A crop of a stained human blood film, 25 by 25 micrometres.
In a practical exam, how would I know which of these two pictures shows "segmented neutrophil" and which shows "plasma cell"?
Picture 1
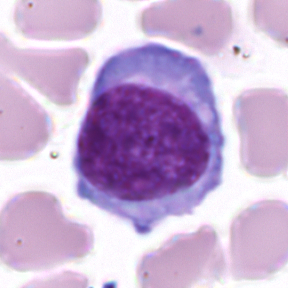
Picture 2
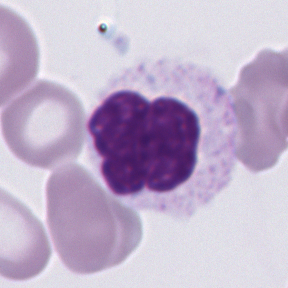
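The plasma cell is in picture 1, and the segmented neutrophil is in picture 2. The plasma cell has an irregular, somewhat angular outline, with a small blunt tag of cytoplasm projecting from its bottom edge; the segmented neutrophil is roughly round in outline. The plasma cell measures about 17 by 13 micrometres, and its nucleus, about 11 micrometres across, fills about 60% of the cell's area. That nucleus is round to oval, without indentation or lobes.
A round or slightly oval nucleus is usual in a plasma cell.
No distinct granules are present in the plasma cell's cytoplasm. In the segmented neutrophil, the chromatin is dense and dark purple, no nucleoli can be seen, and the cytoplasm is pale lilac-pink.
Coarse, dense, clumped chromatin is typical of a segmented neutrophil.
Red cells surround the plasma cell without touching or overlapping it, whereas the right edge of the segmented neutrophil touches a red cell, and a small dark refractile dot lies in the background above it.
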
